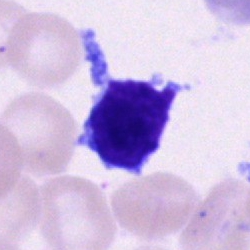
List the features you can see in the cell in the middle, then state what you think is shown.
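Angular and irregular rather than round: that is the outline here. Nearly the whole cell is nucleus, leaving a scant rim of cytoplasm. The chromatin appears dense and darkly stained. Small bleb-like projections stick out at the upper right edge. It is a lymphocyte.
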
